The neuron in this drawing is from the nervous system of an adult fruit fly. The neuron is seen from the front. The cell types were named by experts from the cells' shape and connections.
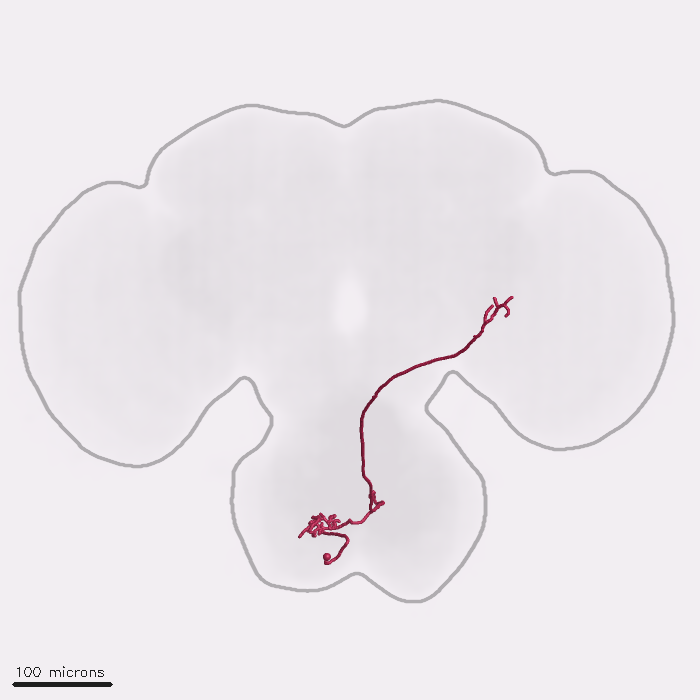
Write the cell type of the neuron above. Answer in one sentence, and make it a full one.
The cell type of this neuron is AN10B053.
